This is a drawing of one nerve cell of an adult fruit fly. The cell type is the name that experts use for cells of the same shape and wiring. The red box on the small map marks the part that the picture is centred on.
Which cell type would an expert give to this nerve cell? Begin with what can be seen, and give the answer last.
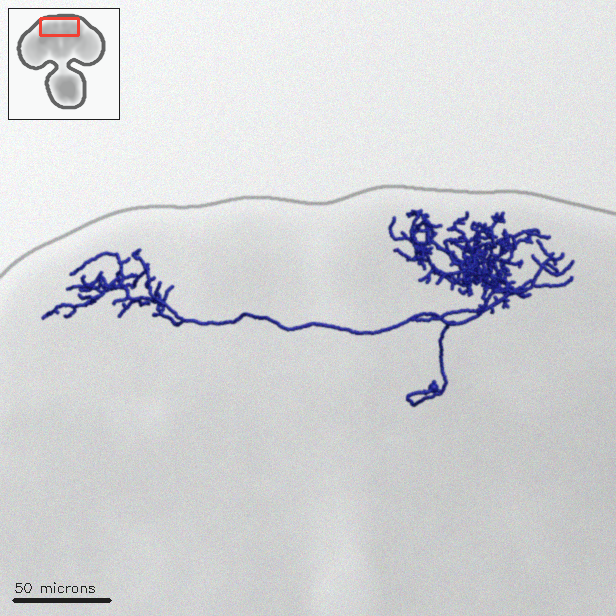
By the scale bar it is about 300 microns wide in this view. Dozens of branch ends can be seen. It is a central-brain intrinsic neuron. Its cell type is SIP088.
